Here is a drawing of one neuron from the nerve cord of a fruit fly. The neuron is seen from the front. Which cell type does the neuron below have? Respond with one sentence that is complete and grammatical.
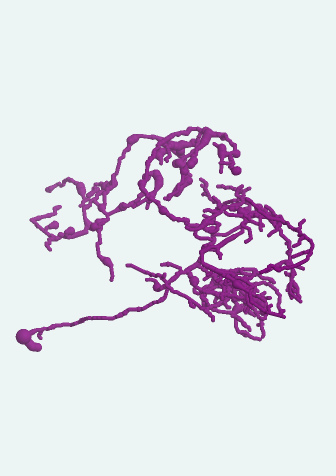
To this neuron applies the cell type name INXXX400.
